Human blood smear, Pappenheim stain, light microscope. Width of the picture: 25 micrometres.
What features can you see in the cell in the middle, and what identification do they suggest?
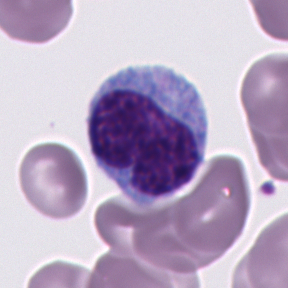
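A smooth, roundish outline bounds the cell. A notch in the lower edge of the nucleus gives it a bean shape. The cytoplasm is widest on the upper right side of the nucleus and contains fine, dust-like purplish granules. The cell is a monocyte.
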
